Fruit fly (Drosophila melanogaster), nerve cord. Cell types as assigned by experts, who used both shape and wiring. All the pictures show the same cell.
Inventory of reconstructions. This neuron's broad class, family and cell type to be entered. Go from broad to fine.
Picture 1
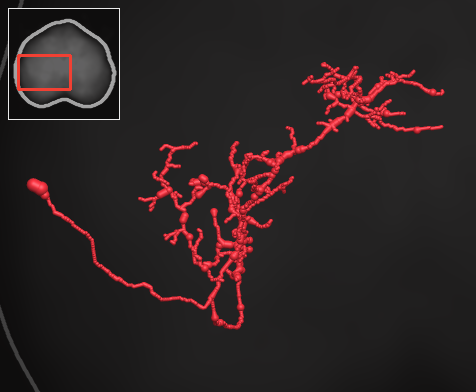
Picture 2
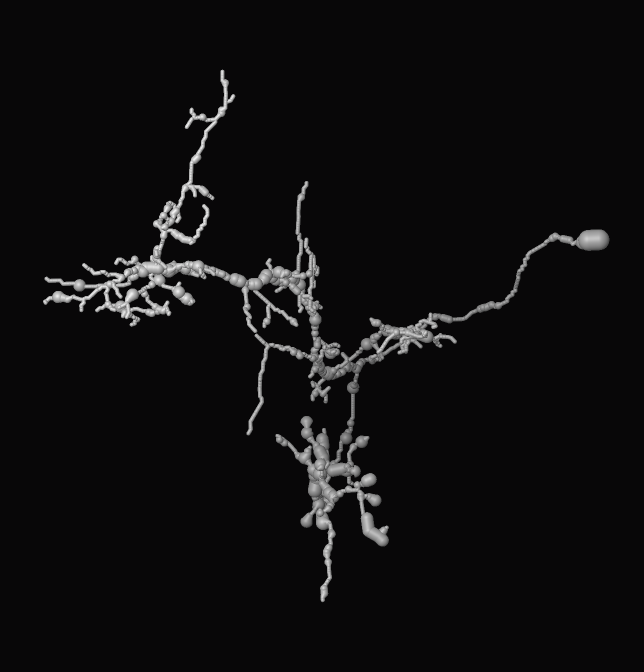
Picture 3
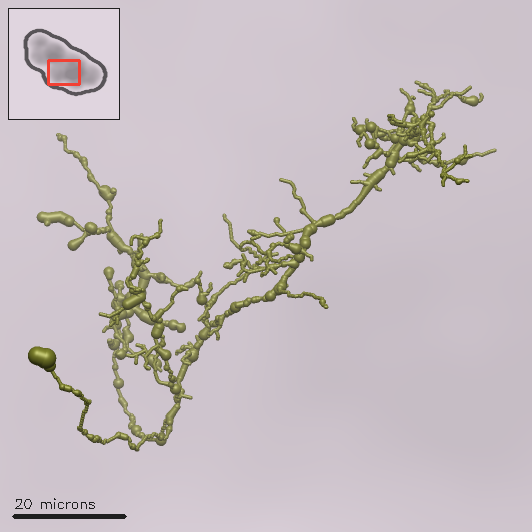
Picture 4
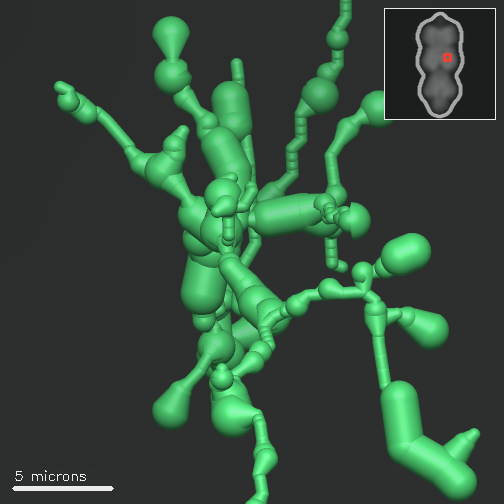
nerve-cord intrinsic neuron; hemilineage 09A; IN09A054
